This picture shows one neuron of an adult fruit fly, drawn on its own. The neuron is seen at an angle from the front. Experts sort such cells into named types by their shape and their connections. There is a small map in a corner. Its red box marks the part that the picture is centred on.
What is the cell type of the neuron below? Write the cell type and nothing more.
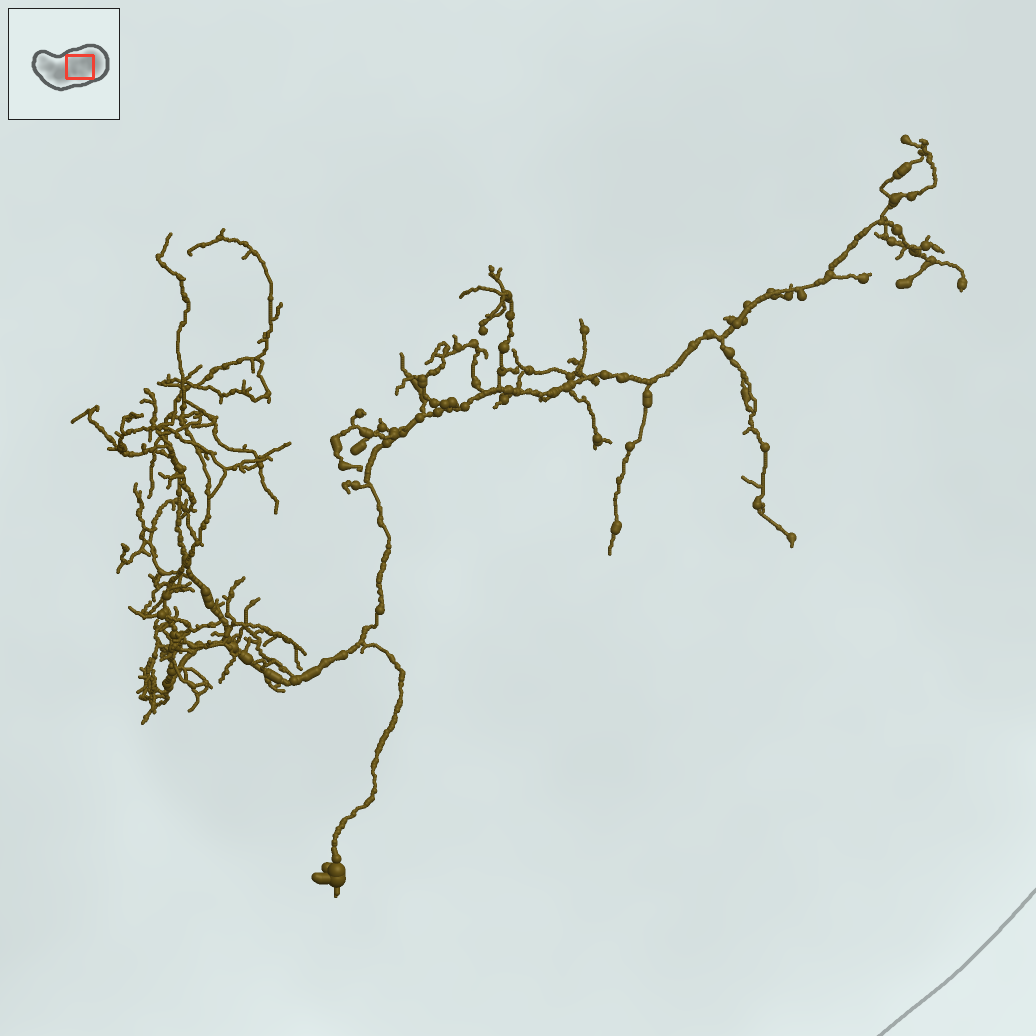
AVLP096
